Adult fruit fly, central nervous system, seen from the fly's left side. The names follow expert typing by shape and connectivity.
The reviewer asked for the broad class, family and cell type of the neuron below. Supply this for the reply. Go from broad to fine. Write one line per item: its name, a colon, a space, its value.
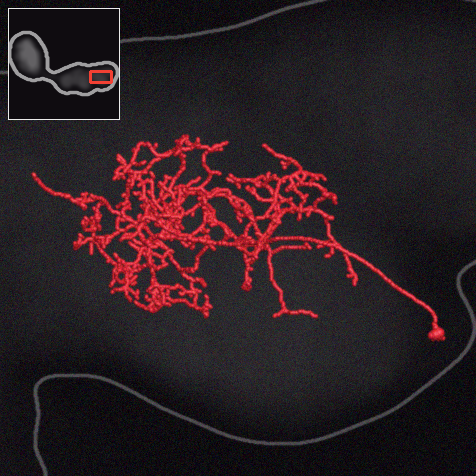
broad class: nerve-cord intrinsic neuron
family: hemilineage 04B
cell type: IN04B074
